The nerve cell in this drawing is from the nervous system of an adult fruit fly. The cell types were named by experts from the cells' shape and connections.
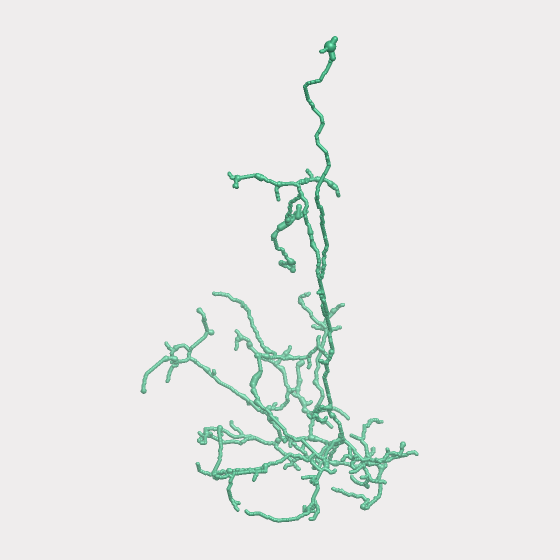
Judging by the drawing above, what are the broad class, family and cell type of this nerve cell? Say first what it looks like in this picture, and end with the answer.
The cell body can be seen at the top of the picture. Dozens of branch ends can be seen. This is a nerve-cord intrinsic neuron. The family is hemilineage 16B. It is of cell type IN16B077.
